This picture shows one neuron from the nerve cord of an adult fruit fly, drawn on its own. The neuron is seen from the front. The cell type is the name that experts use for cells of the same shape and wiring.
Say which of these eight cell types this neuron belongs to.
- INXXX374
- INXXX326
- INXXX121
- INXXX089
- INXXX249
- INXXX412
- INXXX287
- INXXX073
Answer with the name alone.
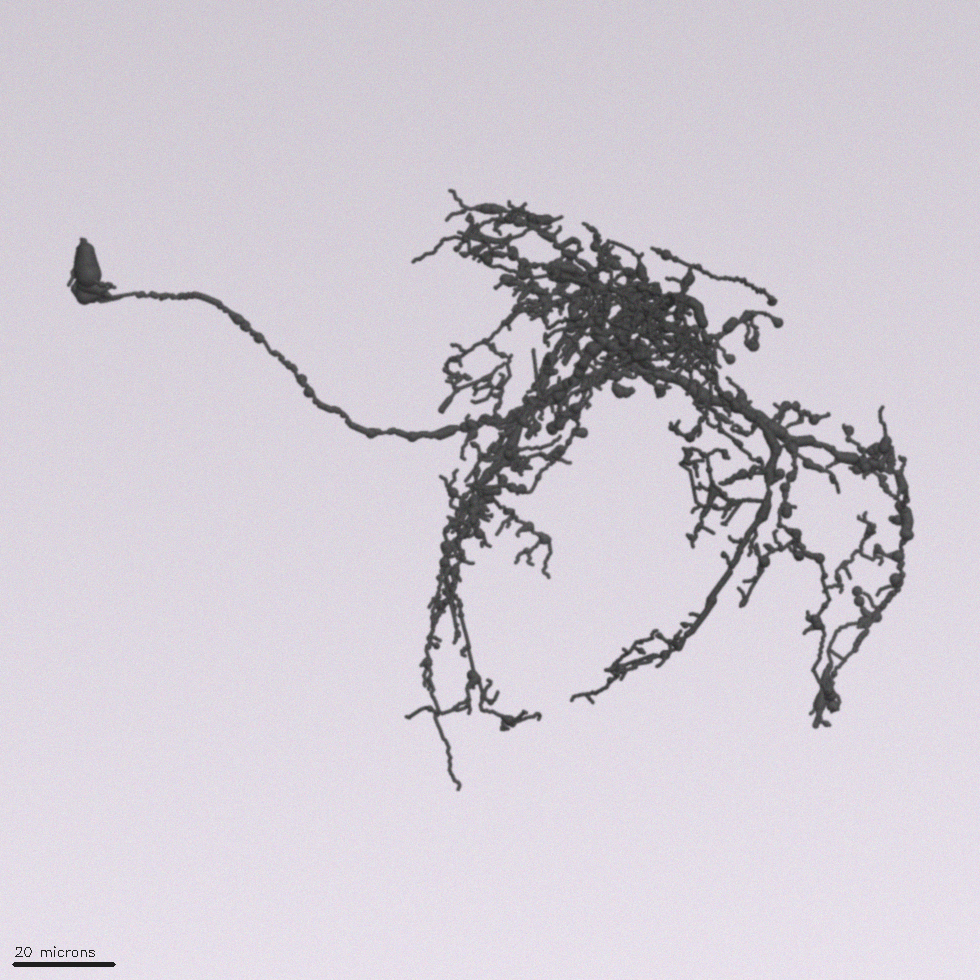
INXXX073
